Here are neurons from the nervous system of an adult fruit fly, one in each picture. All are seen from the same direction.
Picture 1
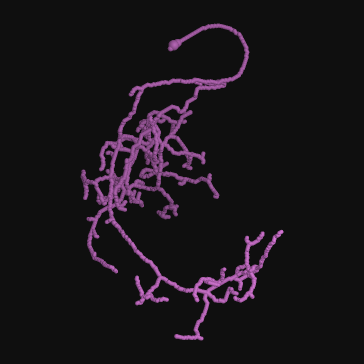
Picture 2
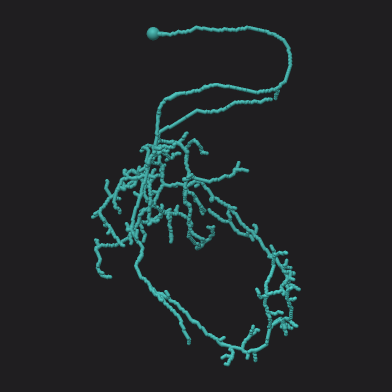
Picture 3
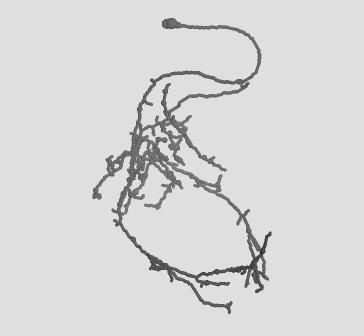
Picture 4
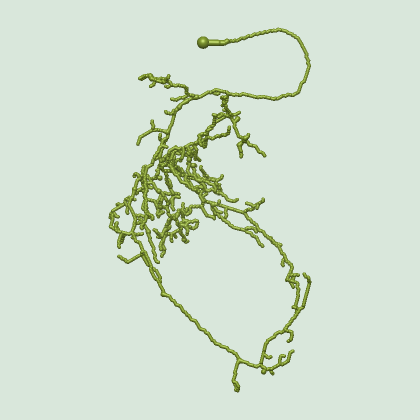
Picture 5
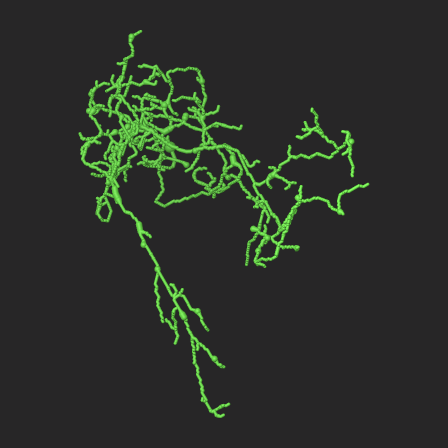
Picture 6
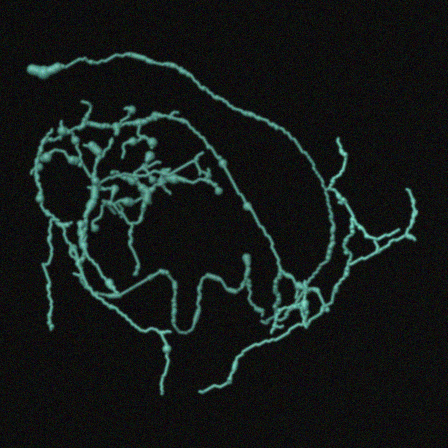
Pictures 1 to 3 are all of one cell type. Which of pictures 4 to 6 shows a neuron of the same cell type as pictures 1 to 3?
Picture 4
